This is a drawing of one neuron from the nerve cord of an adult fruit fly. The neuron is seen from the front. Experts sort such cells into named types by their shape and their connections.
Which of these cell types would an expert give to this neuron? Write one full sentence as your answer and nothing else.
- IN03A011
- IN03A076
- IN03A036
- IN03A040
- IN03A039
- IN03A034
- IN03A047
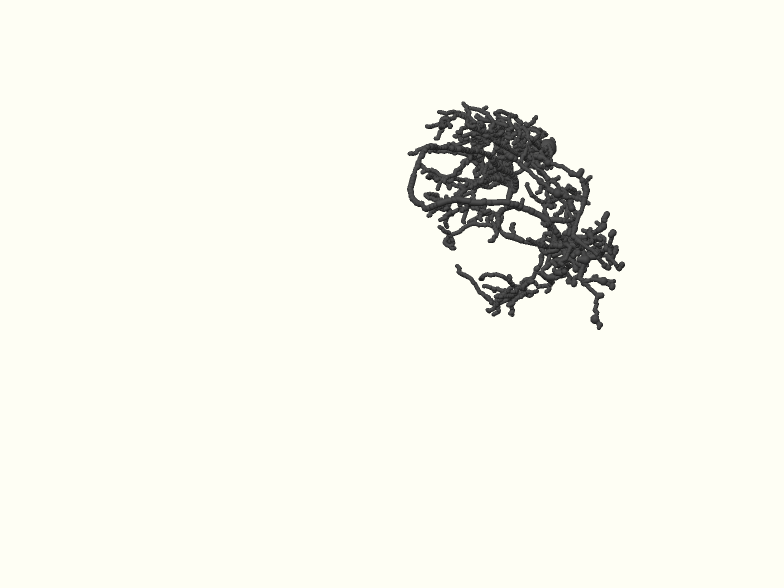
The single neuron here is of type IN03A011.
